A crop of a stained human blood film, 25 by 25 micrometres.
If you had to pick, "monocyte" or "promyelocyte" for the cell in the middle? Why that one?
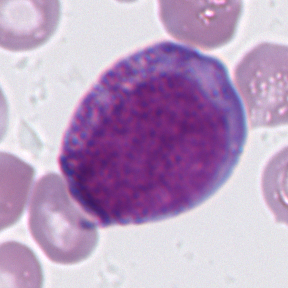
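Promyelocyte, not monocyte. The cell has a smooth, oval outline and measures about 18 by 15 micrometres. Its chromatin is finely granular and evenly spread, with no coarse clumps. The rim of cytoplasm stains blue, and a paler, clearer patch of cytoplasm lies beside the nucleus at the upper right.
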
